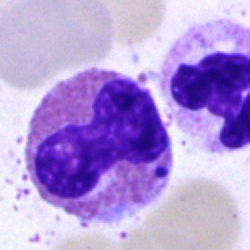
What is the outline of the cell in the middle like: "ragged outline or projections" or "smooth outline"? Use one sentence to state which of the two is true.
A smooth edge runs around this cell.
